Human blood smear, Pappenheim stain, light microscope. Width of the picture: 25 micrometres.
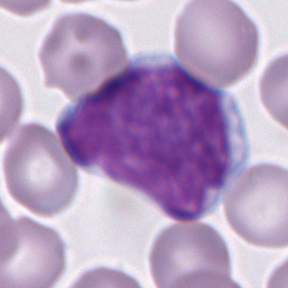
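Myeloblast in a stained smear of human peripheral blood. Look first at the outline of the central cell: it is irregular and angular, not round. The nucleus is one unsegmented mass, and its outline is irregular too. Notice the chromatin, deep purple and finely mottled, with no coarse dark blocks. Finally, scan the cytoplasm; you will find no granules there.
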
